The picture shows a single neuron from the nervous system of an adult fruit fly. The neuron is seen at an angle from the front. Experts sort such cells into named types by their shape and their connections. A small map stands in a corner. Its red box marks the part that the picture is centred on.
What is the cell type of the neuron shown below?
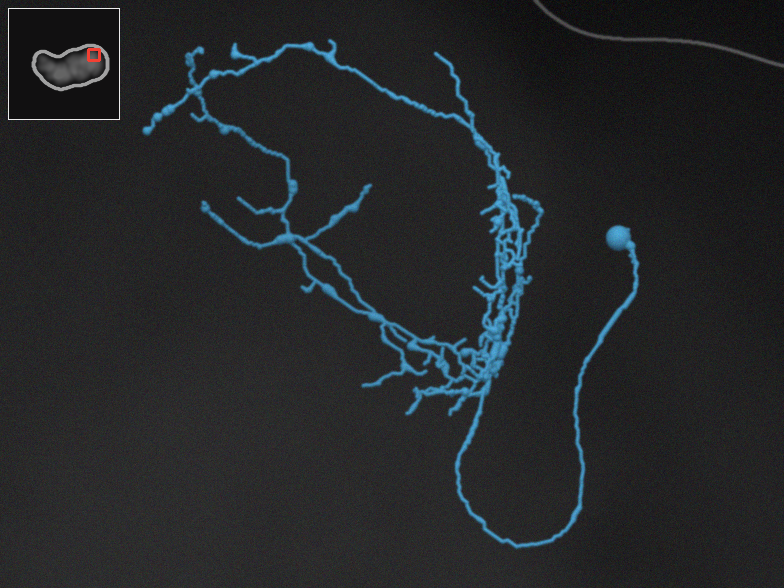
LHAV4b2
